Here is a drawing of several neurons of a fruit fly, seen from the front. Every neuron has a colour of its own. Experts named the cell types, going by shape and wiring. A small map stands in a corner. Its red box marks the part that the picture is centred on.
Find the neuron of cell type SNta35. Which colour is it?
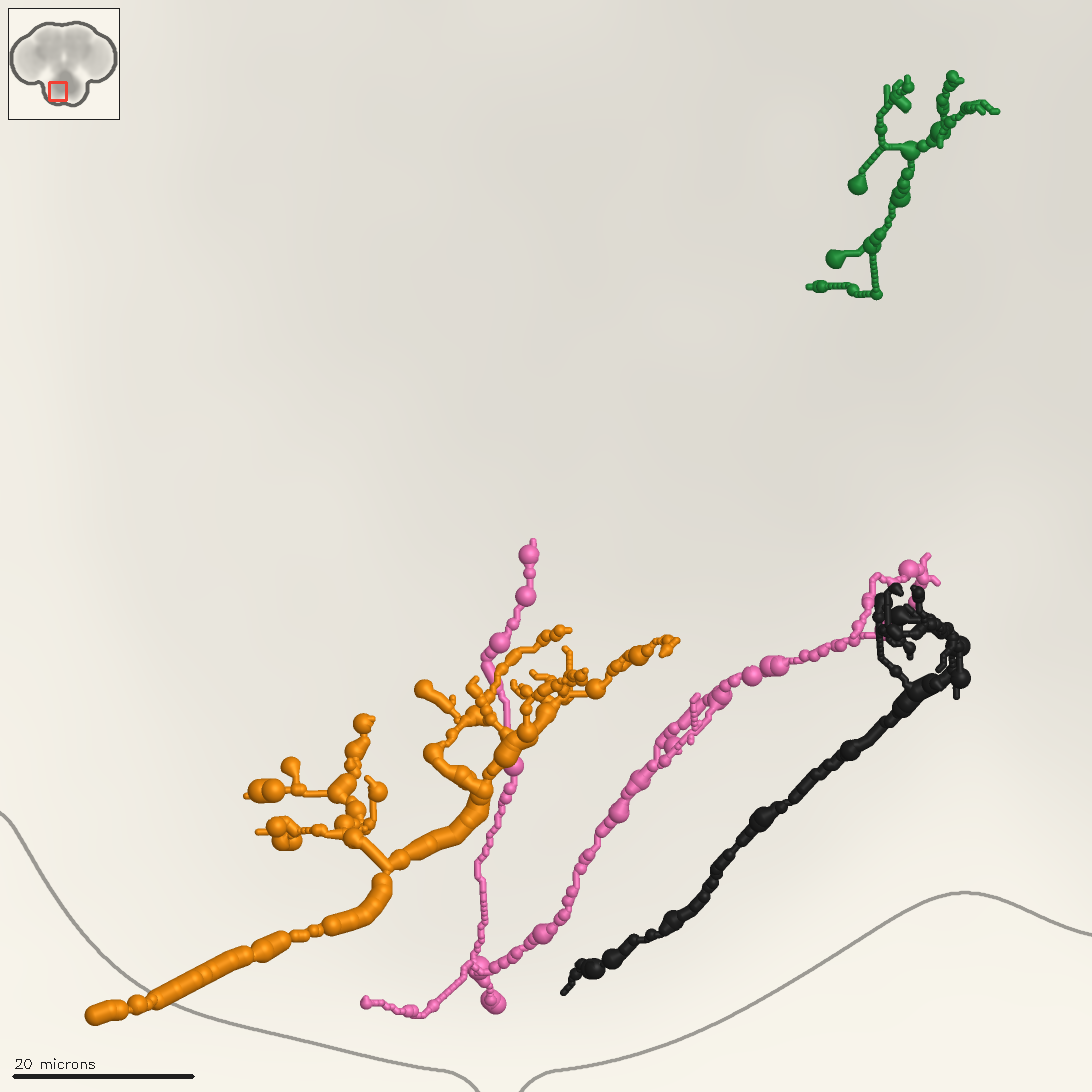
pink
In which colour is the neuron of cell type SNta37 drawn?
black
